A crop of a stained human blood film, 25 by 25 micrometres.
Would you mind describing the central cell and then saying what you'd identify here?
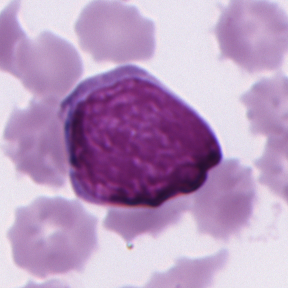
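Rather than smoothly round, this one's outline is irregular and somewhat angular. The nucleus is a single unlobed mass filling most of the cell, with the cytoplasm just a thin rim around it. I don't see any vacuoles in that cytoplasm. You're looking at a myeloblast.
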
